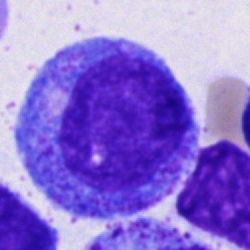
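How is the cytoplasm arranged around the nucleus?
As a broad rim, widest on the left side.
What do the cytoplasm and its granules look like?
The cytoplasm is blue, with fine purple granules scattered through it.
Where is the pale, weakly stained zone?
In the cytoplasm beside the nucleus, on the upper left.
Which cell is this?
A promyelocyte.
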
